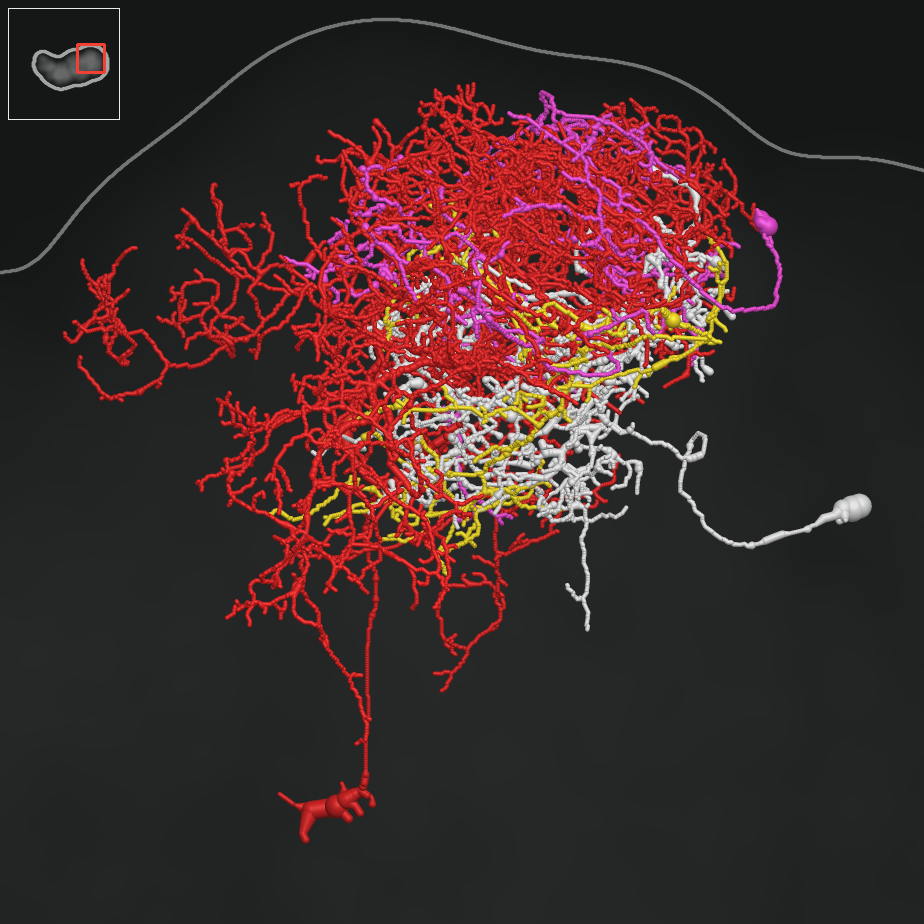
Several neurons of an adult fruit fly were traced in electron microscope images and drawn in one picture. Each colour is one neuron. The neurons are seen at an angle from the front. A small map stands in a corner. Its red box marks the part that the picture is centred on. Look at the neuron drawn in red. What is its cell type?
PPL201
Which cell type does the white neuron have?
LHAV2p1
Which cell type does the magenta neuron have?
CB4220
